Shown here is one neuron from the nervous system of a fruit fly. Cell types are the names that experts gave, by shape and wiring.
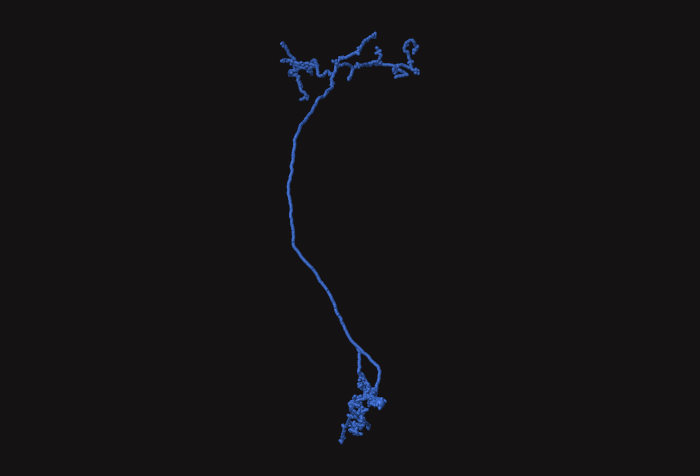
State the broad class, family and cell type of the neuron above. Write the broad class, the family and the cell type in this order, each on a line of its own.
central-brain intrinsic neuron
hemilineage FLAa2
PRW008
